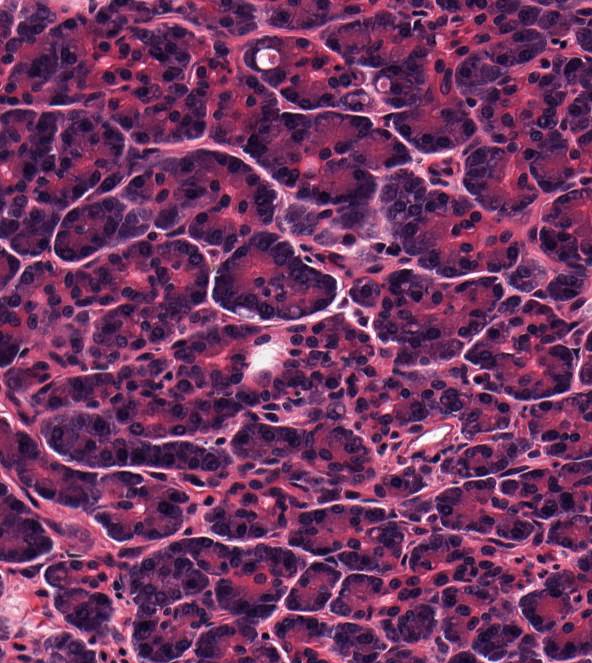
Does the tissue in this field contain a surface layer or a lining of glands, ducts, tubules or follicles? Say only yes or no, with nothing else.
Yes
